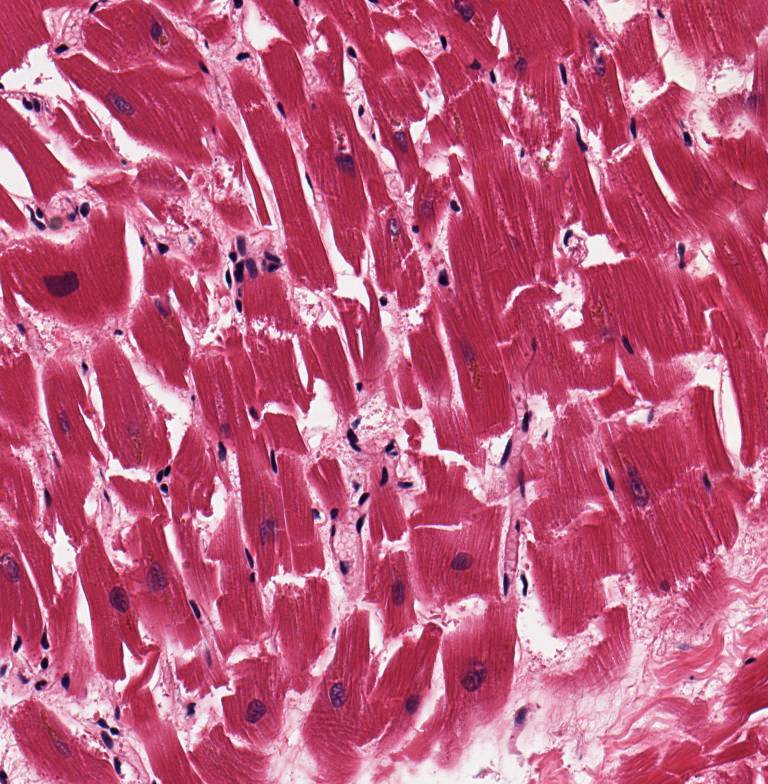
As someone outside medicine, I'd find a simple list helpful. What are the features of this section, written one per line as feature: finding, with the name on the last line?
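Fibres: cardiac muscle filling almost the whole field
Cut: lengthwise, running roughly parallel on a slant
Branching: some fibres join neighbouring fibres
Pigment: fine golden-brown granules clustered near the nucleus in several fibres
Interstitium: thin and pale, with small dark elongated nuclei much smaller than muscle nuclei
Name: left ventricle of the heart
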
